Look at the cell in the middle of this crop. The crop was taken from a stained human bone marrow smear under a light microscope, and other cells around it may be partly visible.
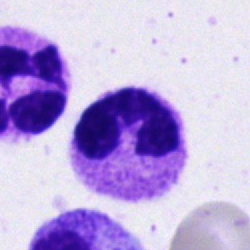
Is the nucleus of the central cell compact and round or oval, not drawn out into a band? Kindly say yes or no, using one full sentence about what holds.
No, the nucleus has been drawn out into a curved band lacking separate lobes.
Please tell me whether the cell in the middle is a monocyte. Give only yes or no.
no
